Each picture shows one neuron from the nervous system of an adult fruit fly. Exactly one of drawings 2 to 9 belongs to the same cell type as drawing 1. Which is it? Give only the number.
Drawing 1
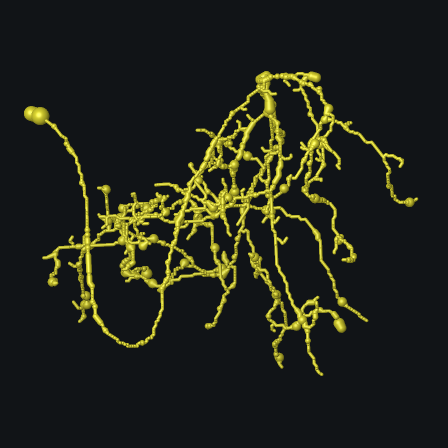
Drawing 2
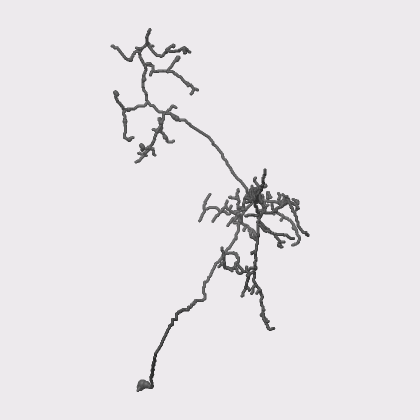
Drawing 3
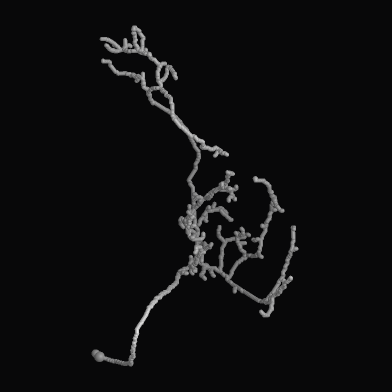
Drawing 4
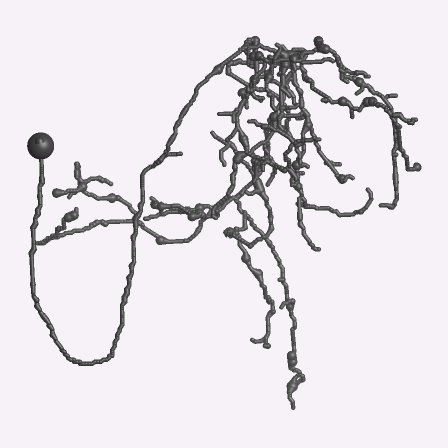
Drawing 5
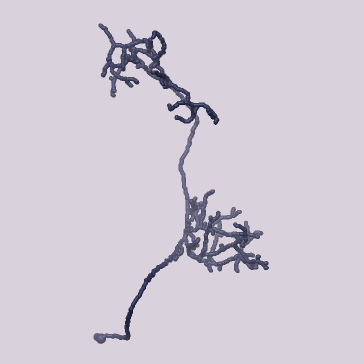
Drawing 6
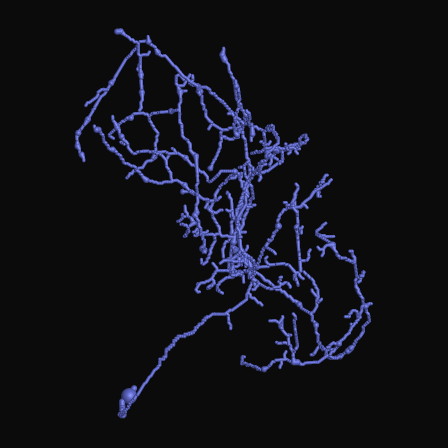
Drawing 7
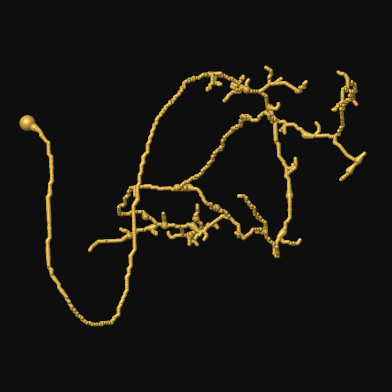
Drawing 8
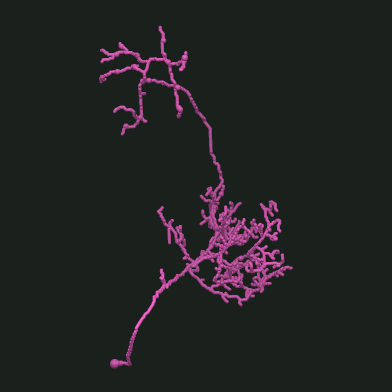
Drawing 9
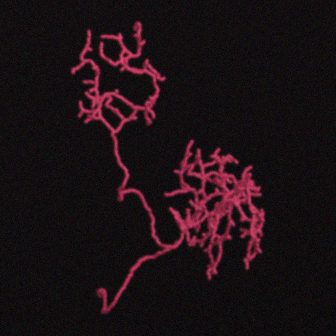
6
